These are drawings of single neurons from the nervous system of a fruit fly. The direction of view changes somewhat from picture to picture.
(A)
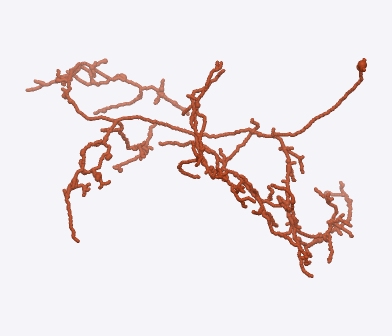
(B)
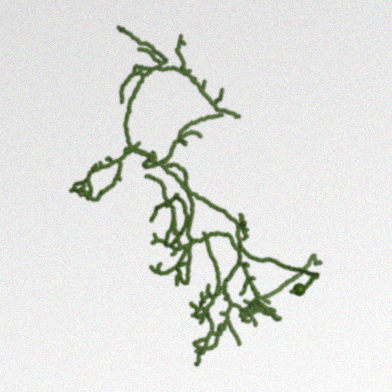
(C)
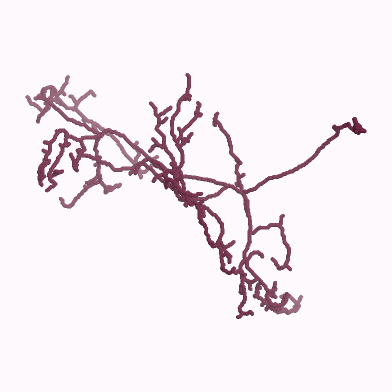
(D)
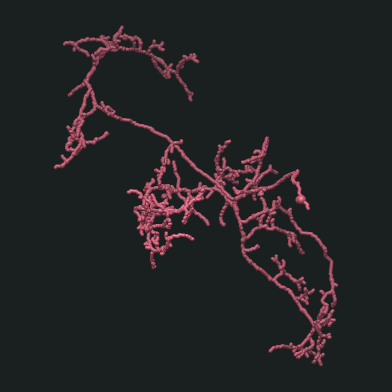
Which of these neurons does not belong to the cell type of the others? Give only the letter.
D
